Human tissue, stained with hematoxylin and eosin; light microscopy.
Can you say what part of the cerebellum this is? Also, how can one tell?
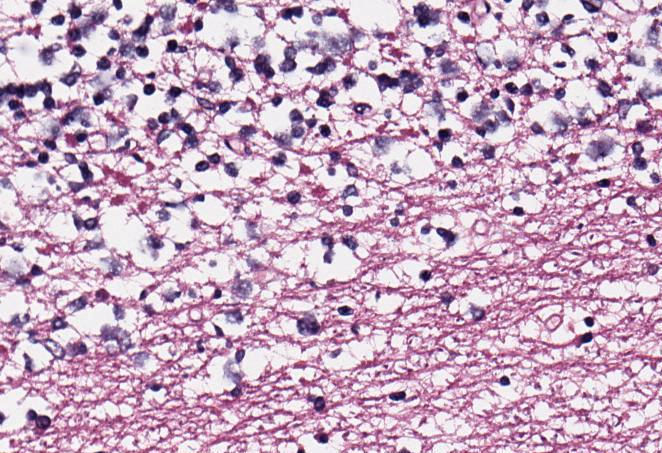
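This field is white matter. Numerous rounded clear vacuoles of varying size lie throughout, and many nuclei sit within rounded clear spaces.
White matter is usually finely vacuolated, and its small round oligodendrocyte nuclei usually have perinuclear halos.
In the lower right, fine fibres run mostly horizontally.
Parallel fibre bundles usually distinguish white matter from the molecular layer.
Cells are more crowded in the upper half than in the lower half.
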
